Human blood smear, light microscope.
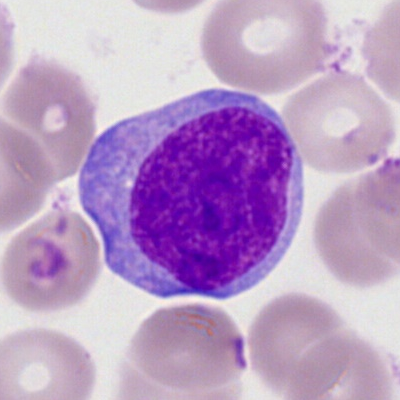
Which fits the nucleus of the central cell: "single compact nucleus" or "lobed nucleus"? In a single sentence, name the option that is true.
There is one compact round, oval or kidney-shaped nucleus in this cell.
